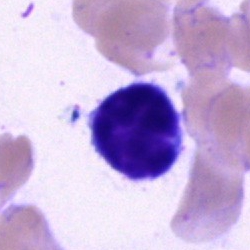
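Lymphocyte: the nucleus fills almost the whole central cell, and no distinct rim of cytoplasm can be seen around it. The chromatin is dense and stains a very dark purple, with faint lighter purple streaks running through it.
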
